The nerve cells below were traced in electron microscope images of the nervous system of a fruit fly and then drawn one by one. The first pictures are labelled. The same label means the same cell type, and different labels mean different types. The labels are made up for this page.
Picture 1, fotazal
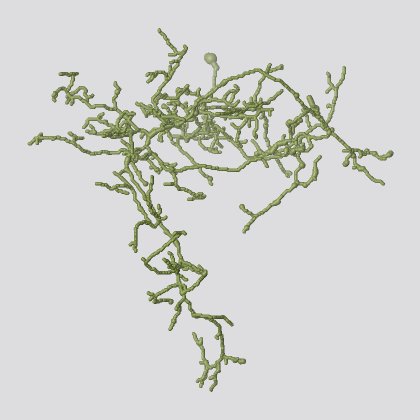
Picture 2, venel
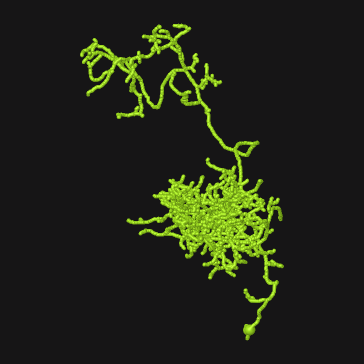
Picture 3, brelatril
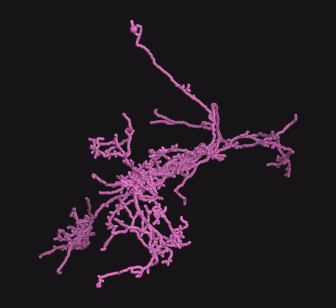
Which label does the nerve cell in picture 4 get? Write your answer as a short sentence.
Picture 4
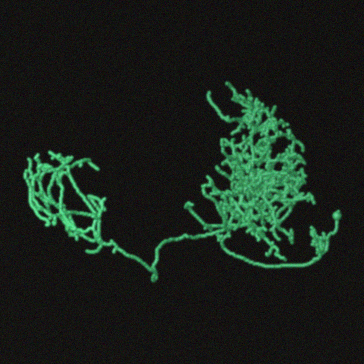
It belongs to venel.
